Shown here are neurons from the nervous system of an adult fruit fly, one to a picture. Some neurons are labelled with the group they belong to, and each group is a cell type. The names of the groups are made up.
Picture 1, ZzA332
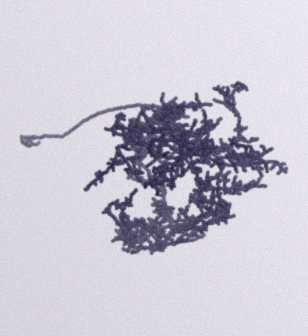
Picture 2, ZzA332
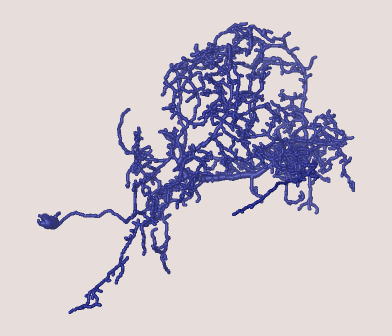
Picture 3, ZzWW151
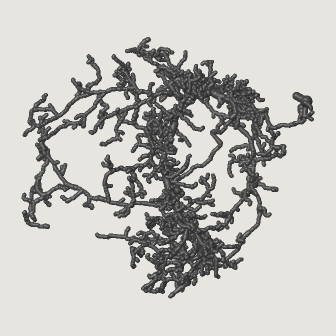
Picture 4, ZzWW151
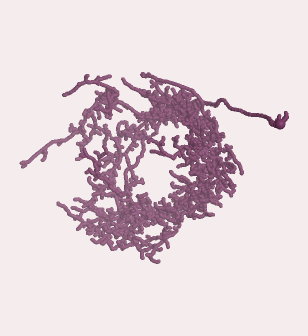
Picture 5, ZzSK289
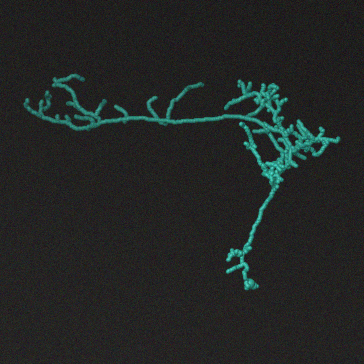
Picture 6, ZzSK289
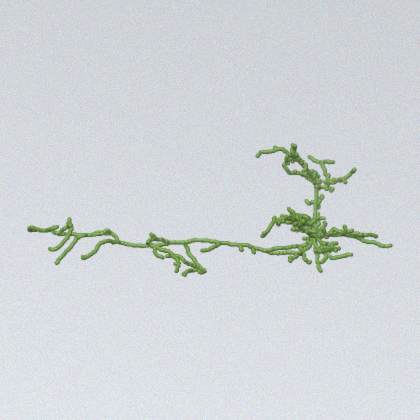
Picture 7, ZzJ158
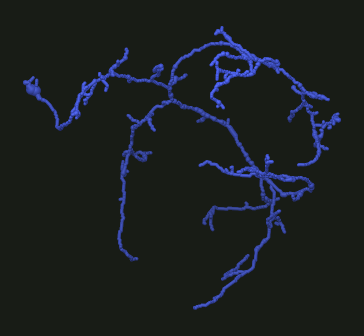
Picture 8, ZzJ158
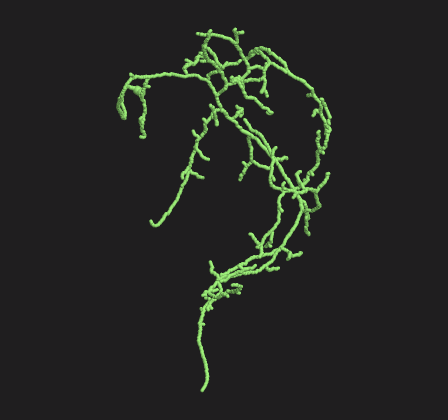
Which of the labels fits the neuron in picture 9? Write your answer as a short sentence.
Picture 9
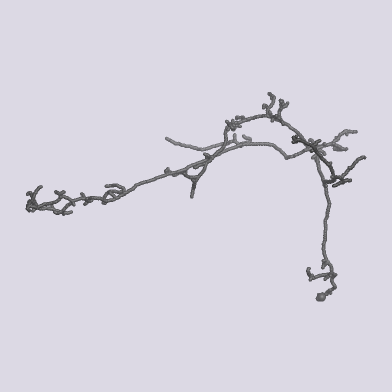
It belongs to ZzSK289.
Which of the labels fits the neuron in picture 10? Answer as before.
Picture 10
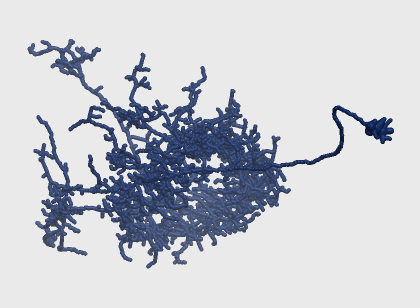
It belongs to ZzWW151.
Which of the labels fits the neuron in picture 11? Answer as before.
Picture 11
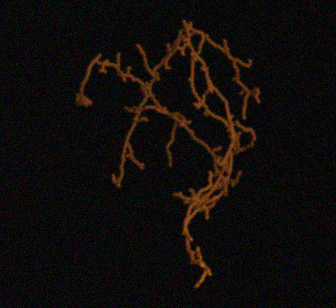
It belongs to ZzJ158.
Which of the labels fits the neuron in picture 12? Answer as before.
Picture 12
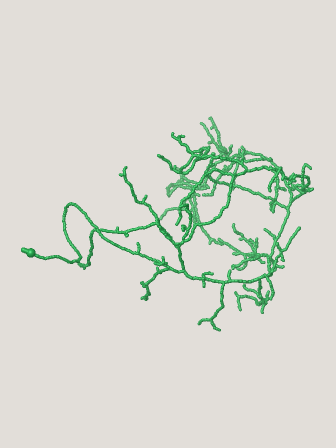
It belongs to ZzJ158.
